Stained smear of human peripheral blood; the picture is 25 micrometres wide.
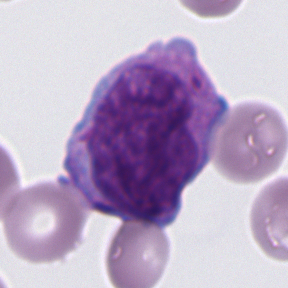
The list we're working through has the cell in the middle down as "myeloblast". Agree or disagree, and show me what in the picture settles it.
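Outline: irregular and angular rather than round; the cell measures about 17 by 12 micrometres. Nucleus: folded, with grooves and indentations across its surface, which speaks against myeloblast.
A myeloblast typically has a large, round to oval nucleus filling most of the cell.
Cytoplasm: no distinct granules and no vacuoles; the missing granules would sit better with myeloblast.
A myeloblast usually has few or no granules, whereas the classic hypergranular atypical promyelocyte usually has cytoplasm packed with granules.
Upper edge: small rounded bulges of cytoplasm. Verdict: on the folded nucleus, the cell is an atypical promyelocyte and not a myeloblast.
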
